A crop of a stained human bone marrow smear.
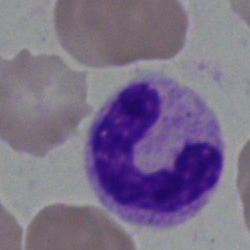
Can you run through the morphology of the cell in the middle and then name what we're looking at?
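You've got a round, smooth outline here, and the nucleus is a single curved band shaped like a letter C. The gap between its two ends faces the upper right. Its chromatin is dark purple and coarsely clumped. That makes it a band neutrophil.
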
